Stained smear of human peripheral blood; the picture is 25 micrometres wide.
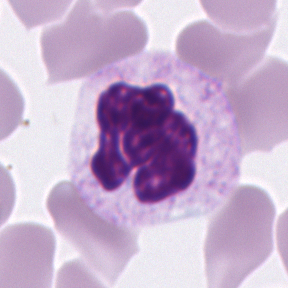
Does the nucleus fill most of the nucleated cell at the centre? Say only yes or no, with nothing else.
No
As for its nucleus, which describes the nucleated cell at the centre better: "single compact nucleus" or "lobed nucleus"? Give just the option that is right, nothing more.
Lobed nucleus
